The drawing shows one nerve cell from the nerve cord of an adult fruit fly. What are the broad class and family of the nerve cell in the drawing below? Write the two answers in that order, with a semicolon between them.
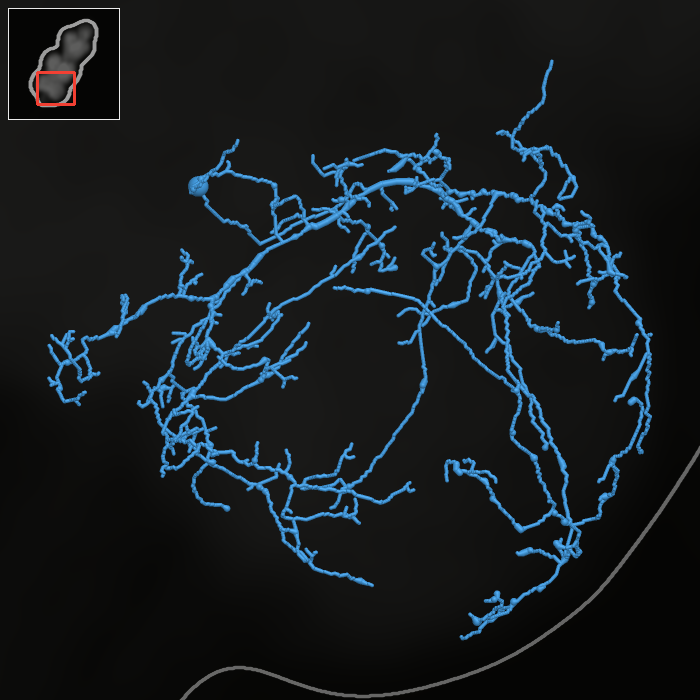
nerve-cord intrinsic neuron; hemilineage 04B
